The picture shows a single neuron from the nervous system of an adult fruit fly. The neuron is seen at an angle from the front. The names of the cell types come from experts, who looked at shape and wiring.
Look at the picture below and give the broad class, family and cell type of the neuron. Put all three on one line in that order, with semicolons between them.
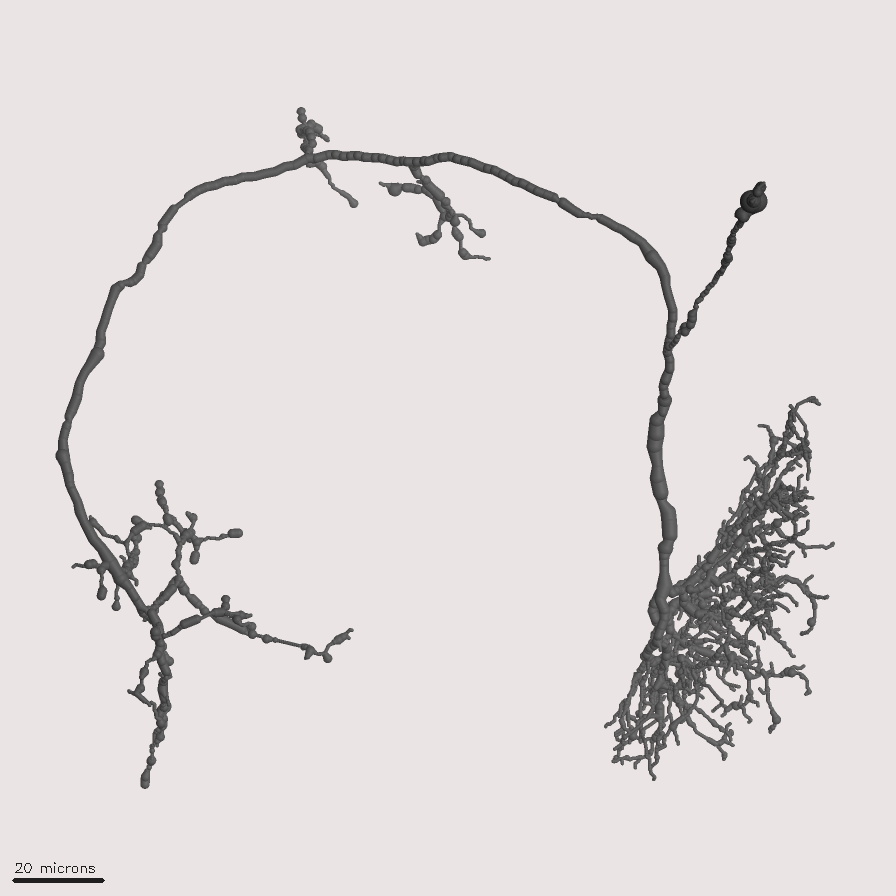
visual projection neuron; hemilineage LHl4_posterior; LoVP90c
